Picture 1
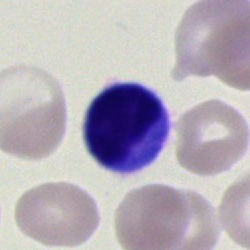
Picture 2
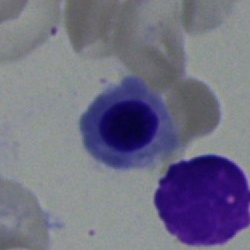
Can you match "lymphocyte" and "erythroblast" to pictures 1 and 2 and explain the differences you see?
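Picture 1 holds the lymphocyte; the erythroblast is the one in picture 2. Picture 1 is round and smooth in outline, while picture 2 is slightly uneven and bumpy. Only a thin crescent of cytoplasm shows in picture 1, at the lower right edge, whereas picture 2 has a broad rim on all sides of the nucleus.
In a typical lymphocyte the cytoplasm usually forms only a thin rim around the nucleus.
Both chromatins are dense: deep purple in picture 1, evenly dark purple throughout in picture 2.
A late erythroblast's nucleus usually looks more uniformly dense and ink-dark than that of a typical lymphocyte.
I see no nucleoli and no granules in either cell.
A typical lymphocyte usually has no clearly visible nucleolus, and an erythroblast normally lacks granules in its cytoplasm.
The lymphocyte lies among red cells without overlapping them, while pale red cells touch the erythroblast's upper right edge.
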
